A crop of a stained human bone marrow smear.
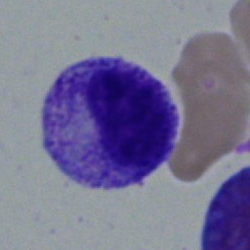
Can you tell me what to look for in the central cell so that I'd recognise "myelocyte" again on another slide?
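In this myelocyte, the outline is round and smooth, and the nucleus sits off-centre toward the right side of the cell. What goes well with the name is the paler lilac zone of cytoplasm lying on the left side, next to the nucleus.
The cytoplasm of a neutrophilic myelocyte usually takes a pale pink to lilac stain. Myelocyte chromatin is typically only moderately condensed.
Here, though, the nucleus stains a dense, dark purple, which sits less easily with that moderate condensation.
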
